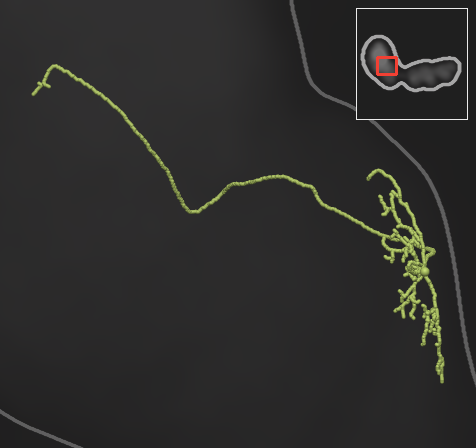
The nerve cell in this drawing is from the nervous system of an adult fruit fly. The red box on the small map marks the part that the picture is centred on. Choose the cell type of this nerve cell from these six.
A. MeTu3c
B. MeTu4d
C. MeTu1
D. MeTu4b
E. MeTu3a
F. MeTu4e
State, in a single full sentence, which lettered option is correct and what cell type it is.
The nerve cell is an instance of MeTu1, the cell type listed under option C.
